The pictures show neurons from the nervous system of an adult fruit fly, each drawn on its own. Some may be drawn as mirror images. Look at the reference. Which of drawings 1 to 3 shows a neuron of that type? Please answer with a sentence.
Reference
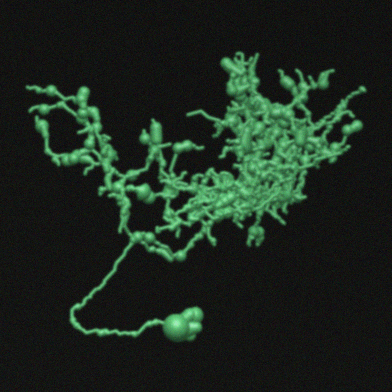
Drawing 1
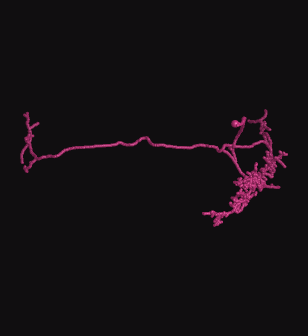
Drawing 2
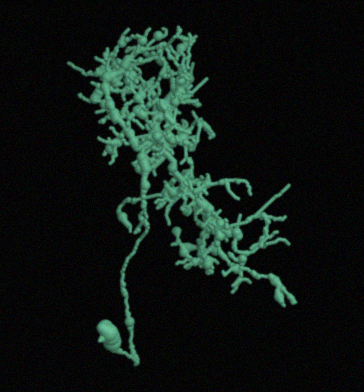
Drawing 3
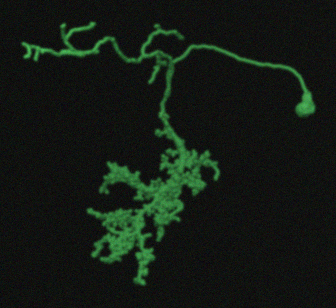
The neuron in drawing 2 is of the same cell type.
